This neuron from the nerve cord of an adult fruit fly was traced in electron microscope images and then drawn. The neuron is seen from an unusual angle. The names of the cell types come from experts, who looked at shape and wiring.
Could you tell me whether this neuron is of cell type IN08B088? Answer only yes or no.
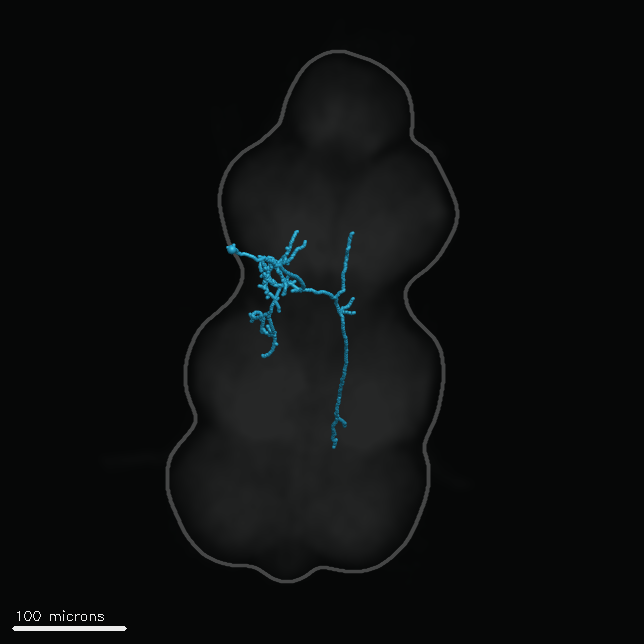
yes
